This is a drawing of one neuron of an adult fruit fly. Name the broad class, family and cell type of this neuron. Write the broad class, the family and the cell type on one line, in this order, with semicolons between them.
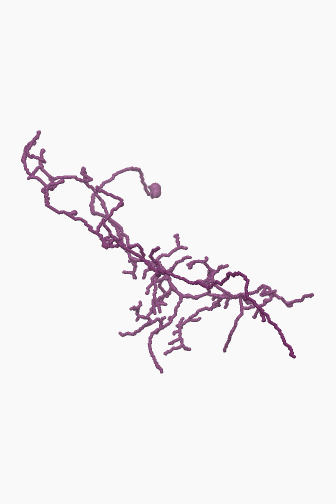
nerve-cord intrinsic neuron; hemilineage 07B; IN07B087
